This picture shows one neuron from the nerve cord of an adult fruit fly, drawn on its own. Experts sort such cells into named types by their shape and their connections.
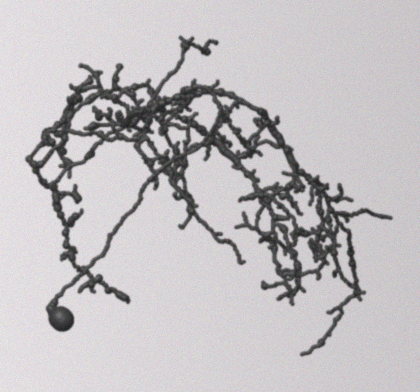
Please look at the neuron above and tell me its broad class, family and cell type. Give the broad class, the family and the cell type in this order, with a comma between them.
nerve-cord intrinsic neuron, hemilineage 03A, IN03A030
